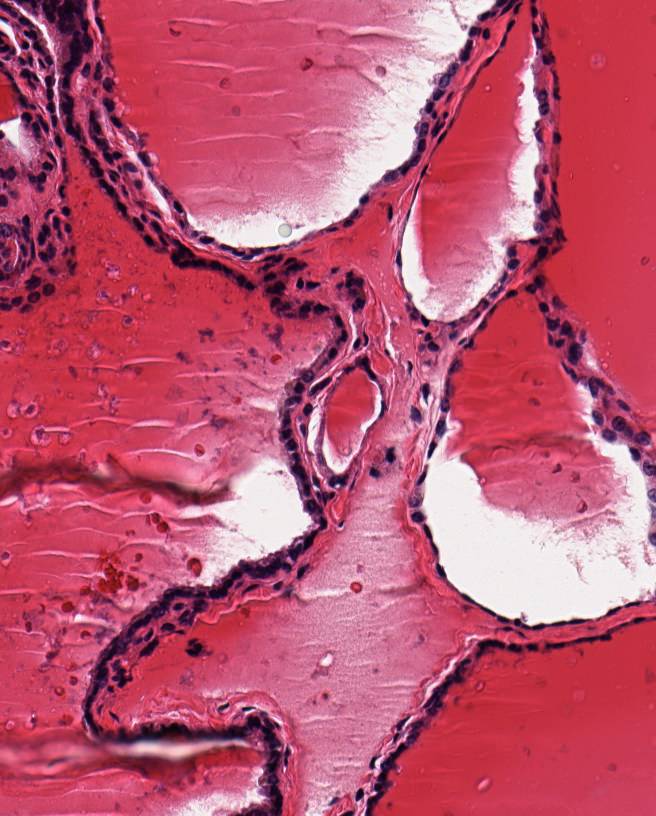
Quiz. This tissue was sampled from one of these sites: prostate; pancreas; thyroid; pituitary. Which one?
thyroid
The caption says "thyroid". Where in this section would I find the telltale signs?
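The section is thyroid. Large, closely packed follicles filled with pink material occupy most of the field, separated only by thin partitions.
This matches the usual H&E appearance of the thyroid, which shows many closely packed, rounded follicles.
Each follicle here is lined by a single layer of flattened to low cuboidal cells with dark nuclei.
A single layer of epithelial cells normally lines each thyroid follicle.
Near the centre, a small oval follicle containing colloid lies between the larger ones, and a small cluster of red blood cells sits in the pink material at the lower left.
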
